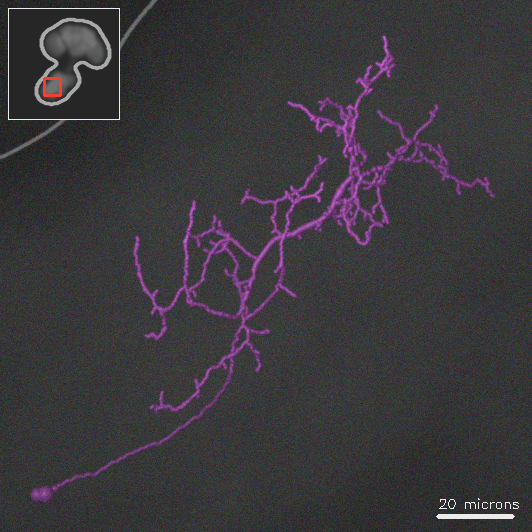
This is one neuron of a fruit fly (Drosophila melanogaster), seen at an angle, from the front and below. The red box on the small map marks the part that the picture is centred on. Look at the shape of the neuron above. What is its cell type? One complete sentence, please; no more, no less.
Typed by cell type, the neuron is IN20A.22A036.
